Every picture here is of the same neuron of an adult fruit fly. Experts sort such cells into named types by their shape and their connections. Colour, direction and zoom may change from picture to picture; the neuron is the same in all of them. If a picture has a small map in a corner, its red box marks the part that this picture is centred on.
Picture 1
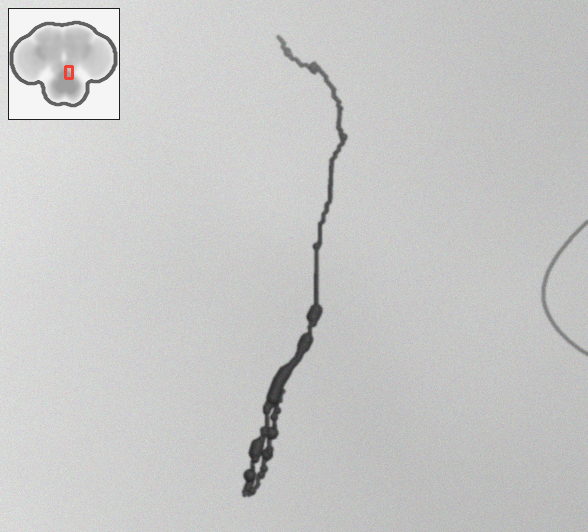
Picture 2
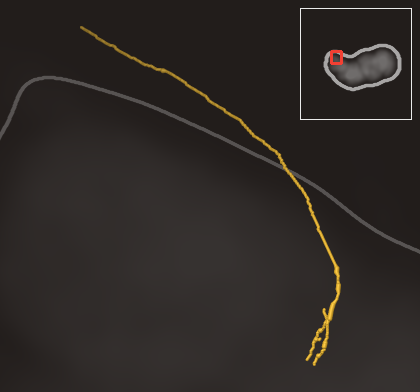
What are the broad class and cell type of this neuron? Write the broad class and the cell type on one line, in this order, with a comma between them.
sensory neuron entering the nerve cord, SNxx14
